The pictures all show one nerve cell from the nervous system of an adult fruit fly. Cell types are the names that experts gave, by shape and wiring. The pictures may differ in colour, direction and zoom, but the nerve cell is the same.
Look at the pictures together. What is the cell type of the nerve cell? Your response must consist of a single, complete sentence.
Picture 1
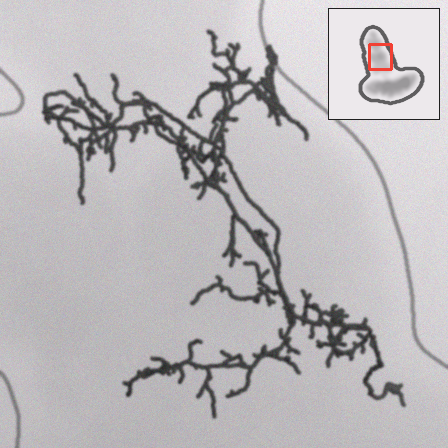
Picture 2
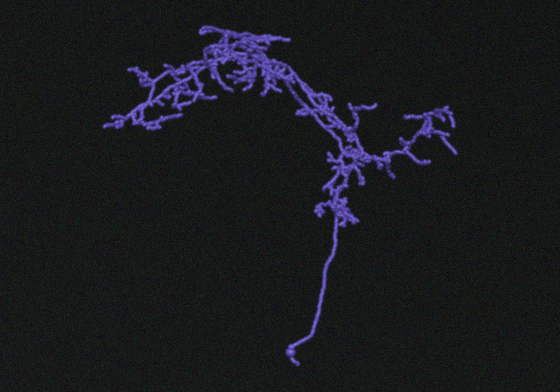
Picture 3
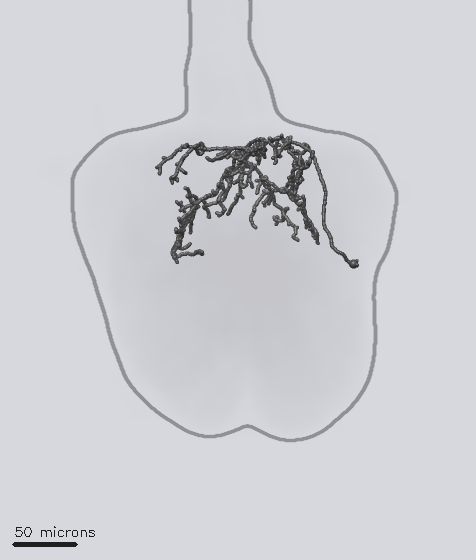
It is IN12A043_a that is the cell type of the nerve cell.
